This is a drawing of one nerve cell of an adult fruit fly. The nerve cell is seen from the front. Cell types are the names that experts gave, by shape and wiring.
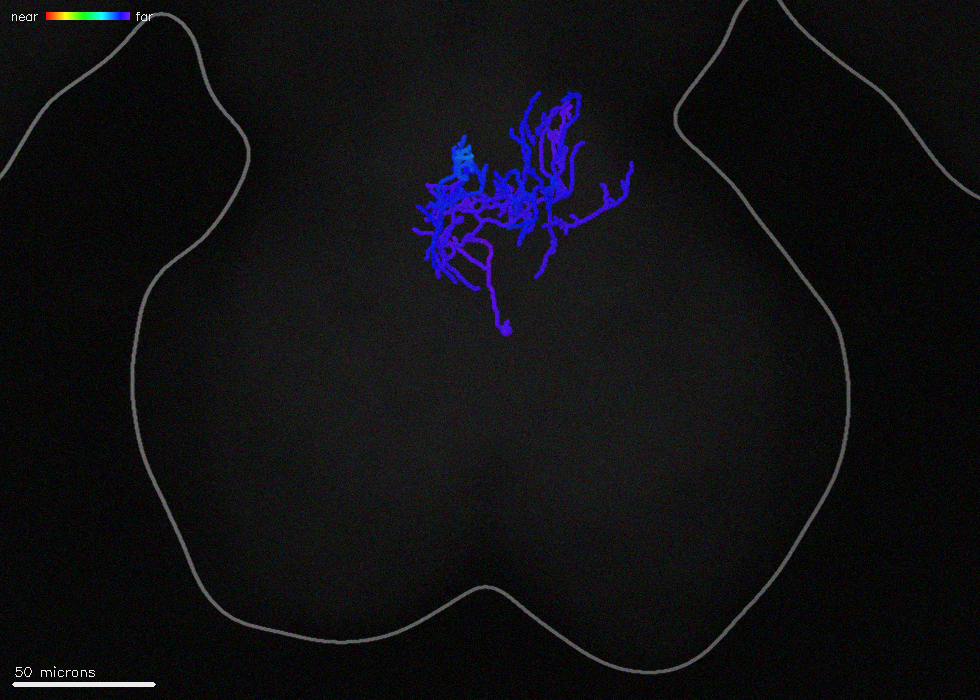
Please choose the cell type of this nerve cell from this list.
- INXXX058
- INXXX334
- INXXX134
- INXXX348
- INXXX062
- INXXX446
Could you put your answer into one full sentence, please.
As its cell type, this nerve cell has INXXX446.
